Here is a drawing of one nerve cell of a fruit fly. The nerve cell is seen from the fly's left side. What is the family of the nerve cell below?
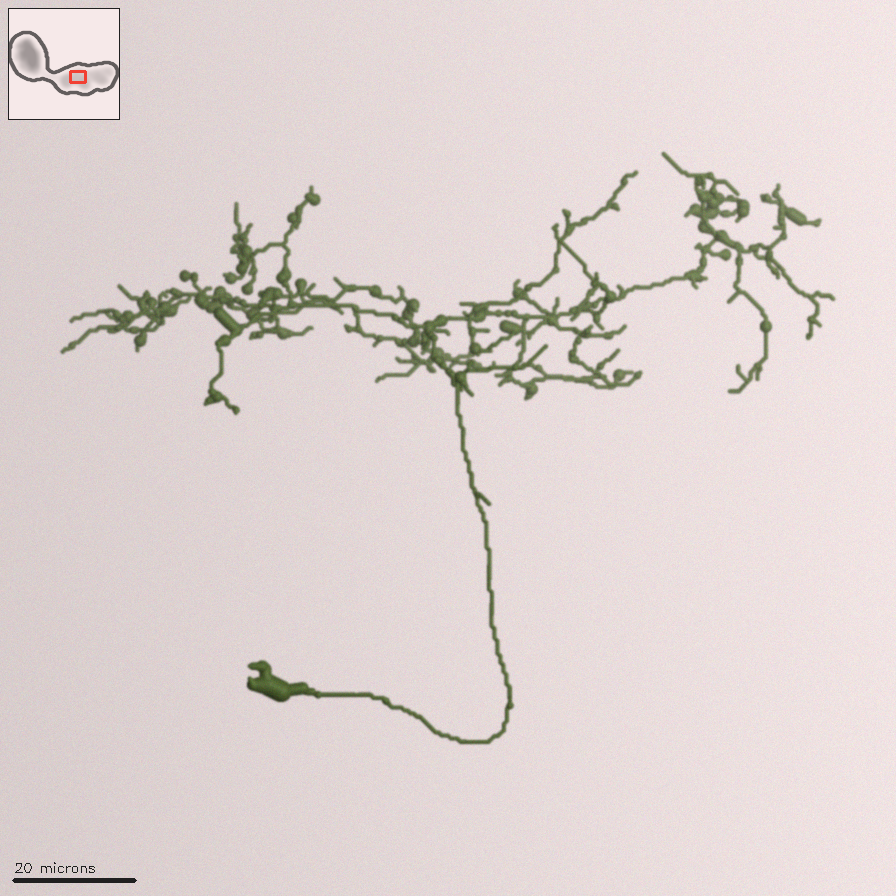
hemilineage 16B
